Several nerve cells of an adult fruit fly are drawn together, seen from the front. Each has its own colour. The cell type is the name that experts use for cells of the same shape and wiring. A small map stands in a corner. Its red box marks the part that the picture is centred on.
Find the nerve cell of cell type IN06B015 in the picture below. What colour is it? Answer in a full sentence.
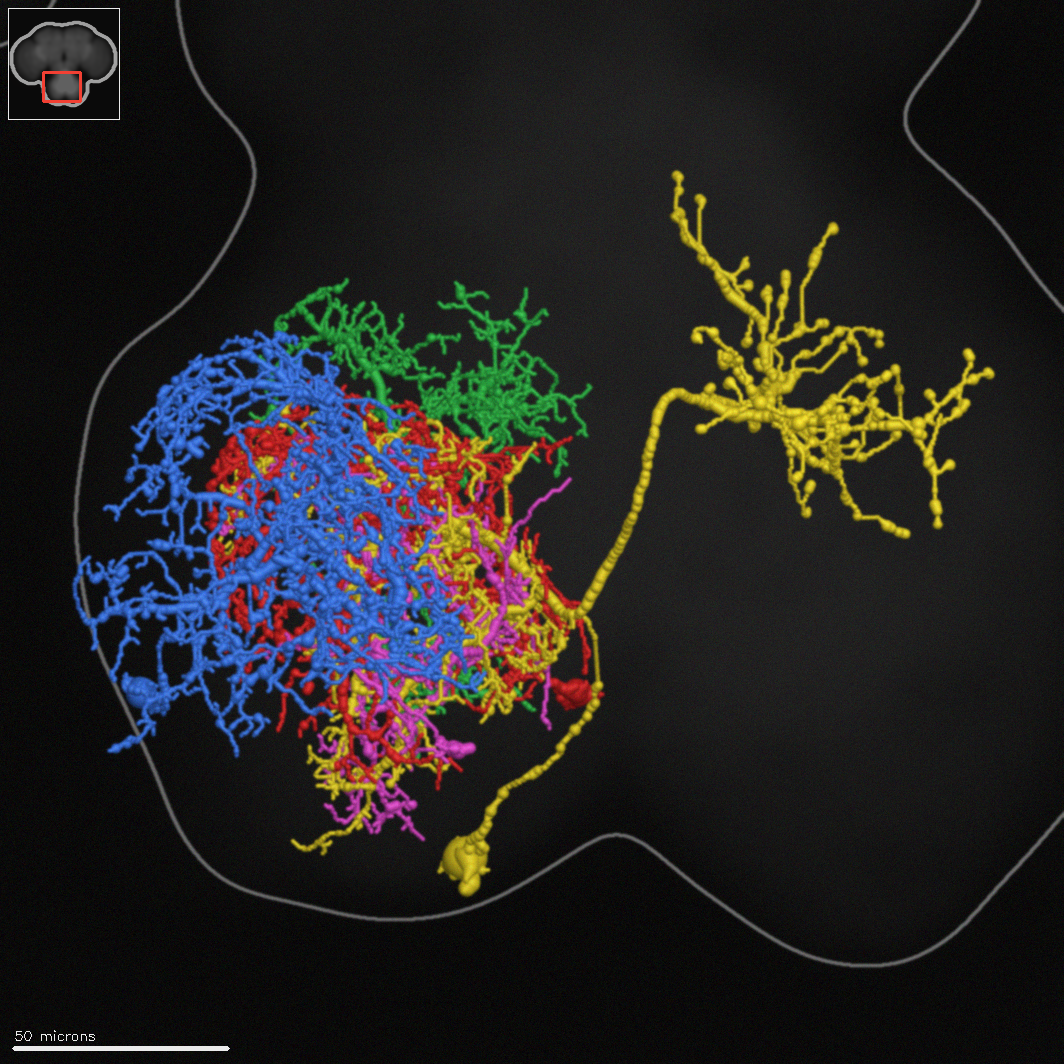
The colour is yellow.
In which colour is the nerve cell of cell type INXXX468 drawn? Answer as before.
The colour is green.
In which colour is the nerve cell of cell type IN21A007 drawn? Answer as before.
The colour is blue.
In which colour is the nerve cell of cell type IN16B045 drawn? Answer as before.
The colour is magenta.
